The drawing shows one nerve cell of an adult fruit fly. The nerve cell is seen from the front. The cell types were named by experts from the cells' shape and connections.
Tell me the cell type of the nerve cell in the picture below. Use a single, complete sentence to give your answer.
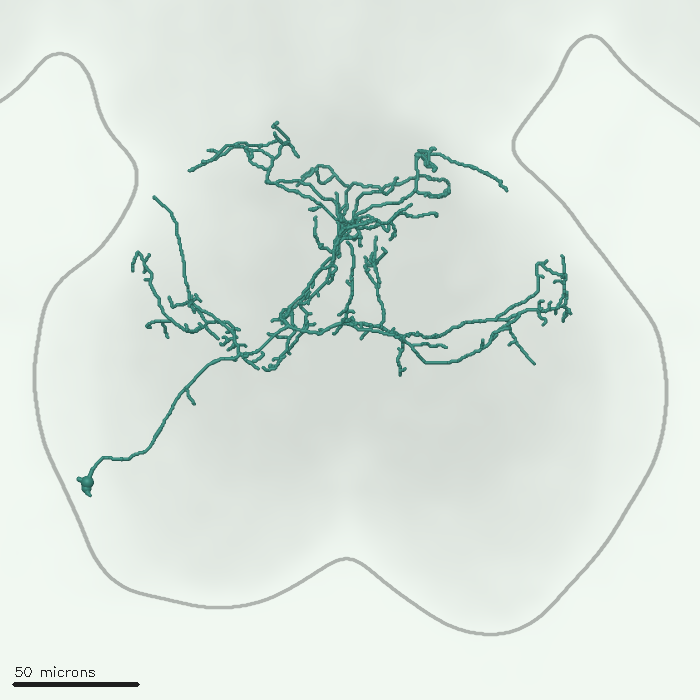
The nerve cell belongs to cell type vPR6.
